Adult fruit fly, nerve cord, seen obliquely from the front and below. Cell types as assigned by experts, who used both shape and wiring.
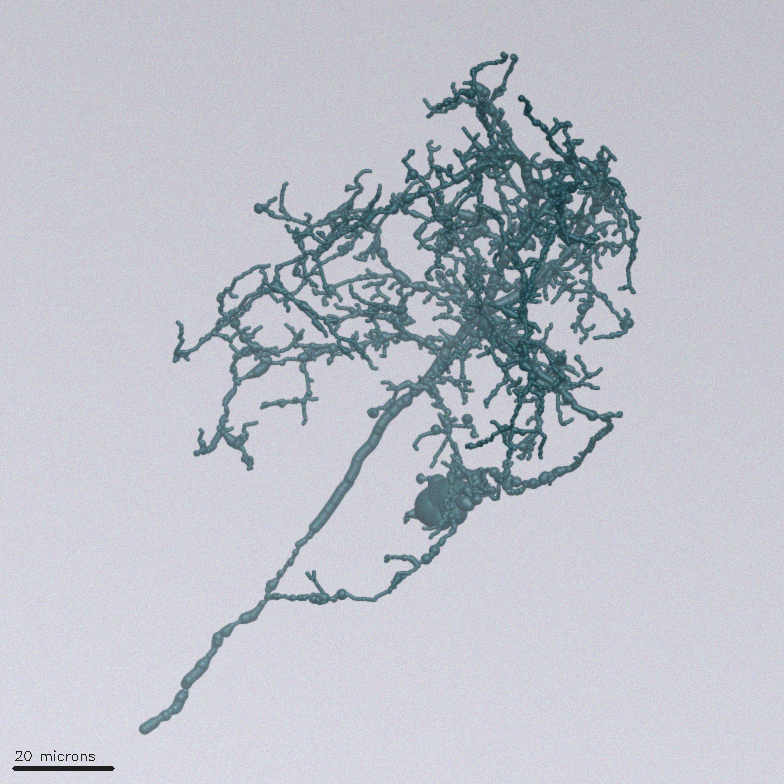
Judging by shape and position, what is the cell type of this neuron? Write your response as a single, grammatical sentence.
By type, the neuron is Pleural remotor/abductor MN.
